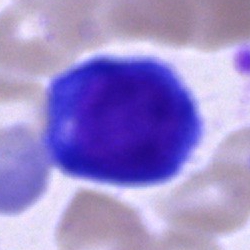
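Proerythroblast, the cell in the middle. Notice its slightly angular outline, with a few flattened sides instead of a smooth circle, and that it is wider side to side than top to bottom. The chromatin is fairly even, free of coarse dark clumps; no granules show anywhere.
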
